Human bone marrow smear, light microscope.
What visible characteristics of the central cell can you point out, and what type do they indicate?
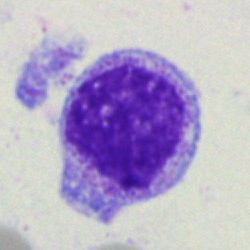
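Apart from one tapering projection at the lower left, the outline is rounded. The chromatin's dark purple, dotted with a few small paler spots. Cytoplasm forms only a narrow rim at the top but is widest at the lower left, and fine purplish-pink granules are scattered through it. That makes it a myelocyte.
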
